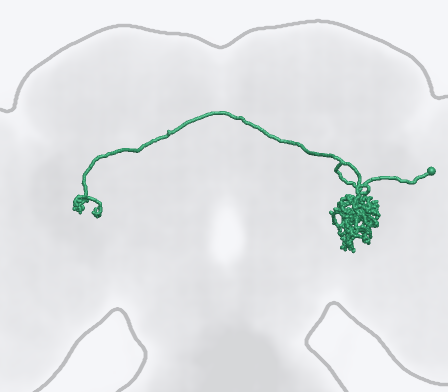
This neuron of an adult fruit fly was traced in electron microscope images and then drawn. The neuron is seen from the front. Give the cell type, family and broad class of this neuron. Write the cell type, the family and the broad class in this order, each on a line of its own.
AVLP194_c3
hemilineage VLPl2_medial
central-brain intrinsic neuron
